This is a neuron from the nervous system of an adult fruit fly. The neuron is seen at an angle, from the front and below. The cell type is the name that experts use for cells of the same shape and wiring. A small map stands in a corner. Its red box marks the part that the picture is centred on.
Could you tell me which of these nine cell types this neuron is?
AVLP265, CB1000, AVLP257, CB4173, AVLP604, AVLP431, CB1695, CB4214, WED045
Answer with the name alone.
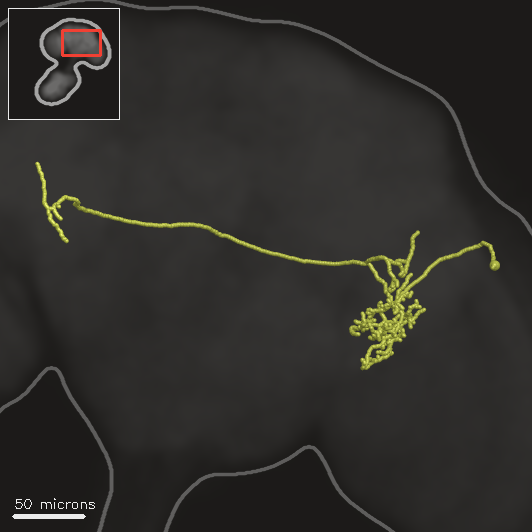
CB4173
